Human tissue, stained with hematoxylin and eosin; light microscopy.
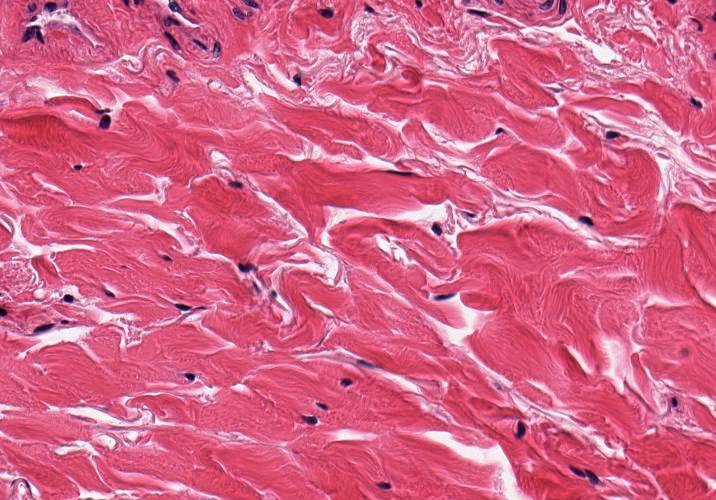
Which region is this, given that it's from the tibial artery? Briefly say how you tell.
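You're in the tunica adventitia here. The collagen bundles interweave in varied directions instead of lying strictly parallel, and narrow white clefts separate many of them. Between the bundles sit sparse, scattered fibroblast nuclei, small, dark and elongated.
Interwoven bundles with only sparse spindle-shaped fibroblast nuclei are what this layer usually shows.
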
